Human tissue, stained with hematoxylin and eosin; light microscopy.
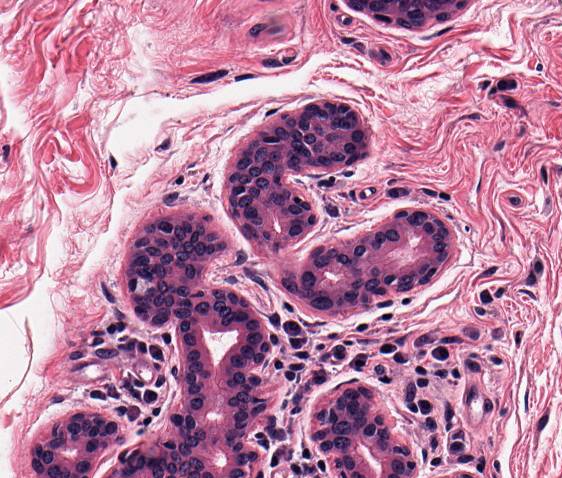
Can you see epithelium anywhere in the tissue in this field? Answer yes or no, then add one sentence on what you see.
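Yes. The epithelial cells have a modest amount of pale pink cytoplasm.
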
